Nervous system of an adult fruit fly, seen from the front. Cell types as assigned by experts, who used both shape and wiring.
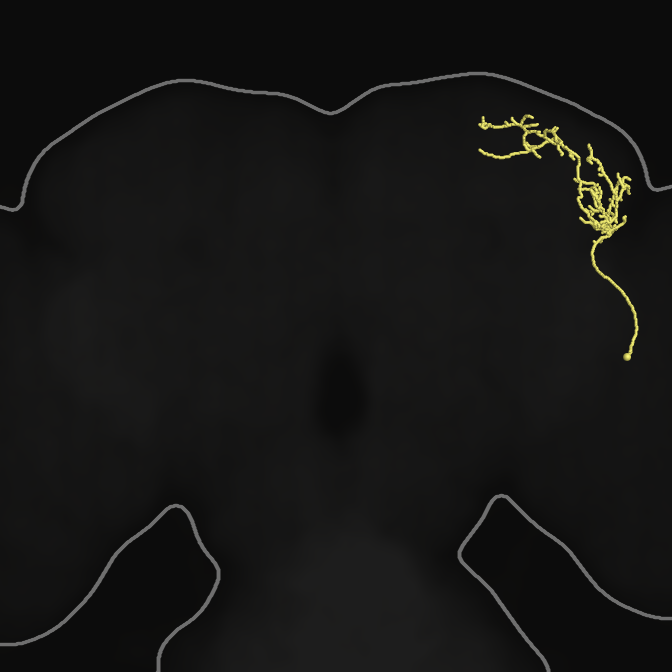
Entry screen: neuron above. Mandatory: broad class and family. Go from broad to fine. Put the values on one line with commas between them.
central-brain intrinsic neuron, hemilineage LHa2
